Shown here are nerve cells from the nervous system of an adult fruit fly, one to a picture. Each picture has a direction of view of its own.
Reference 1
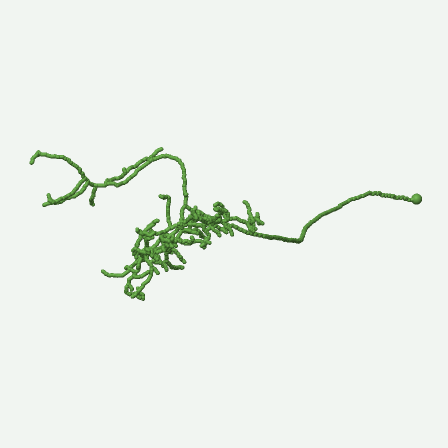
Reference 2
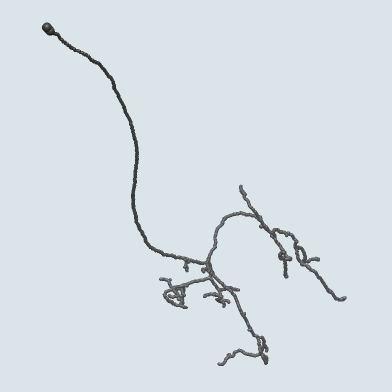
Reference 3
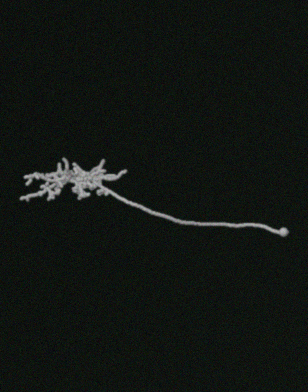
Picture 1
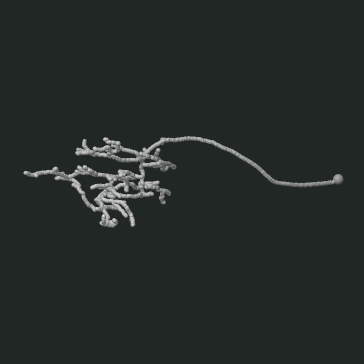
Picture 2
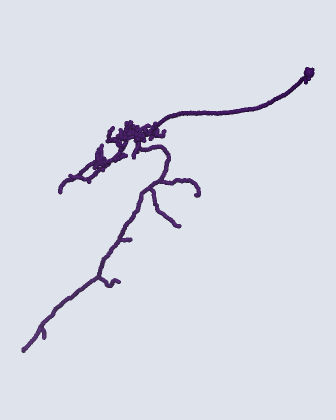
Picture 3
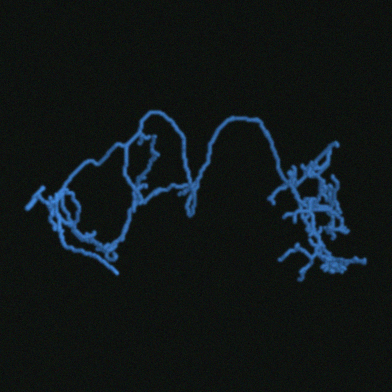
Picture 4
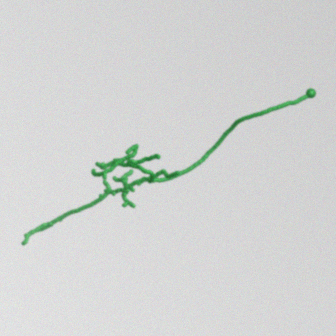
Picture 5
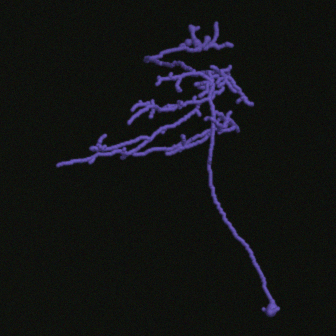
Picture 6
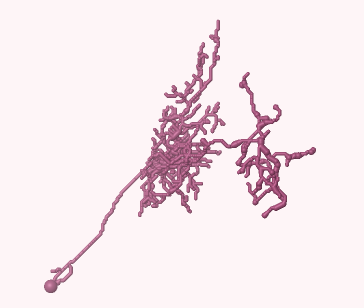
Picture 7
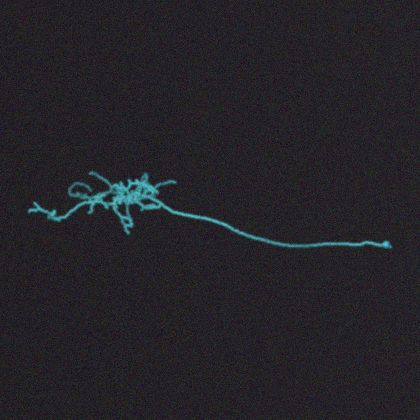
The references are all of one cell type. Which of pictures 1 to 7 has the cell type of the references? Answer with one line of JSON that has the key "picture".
{"picture": 7}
